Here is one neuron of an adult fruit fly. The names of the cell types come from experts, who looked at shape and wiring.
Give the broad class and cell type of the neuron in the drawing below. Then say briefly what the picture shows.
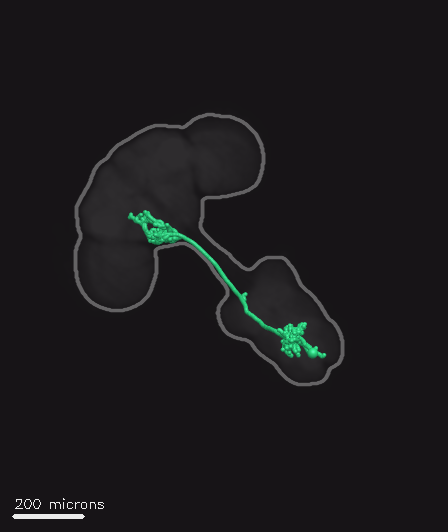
This is an ascending neuron. It is of cell type ANXXX068. It runs through the neck, between the brain and the nerve cord. By the scale bar it is about 550 microns wide in this view.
